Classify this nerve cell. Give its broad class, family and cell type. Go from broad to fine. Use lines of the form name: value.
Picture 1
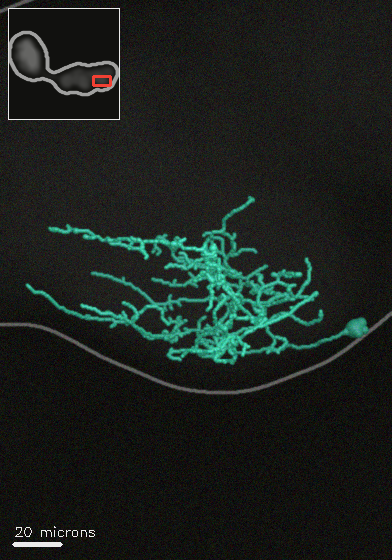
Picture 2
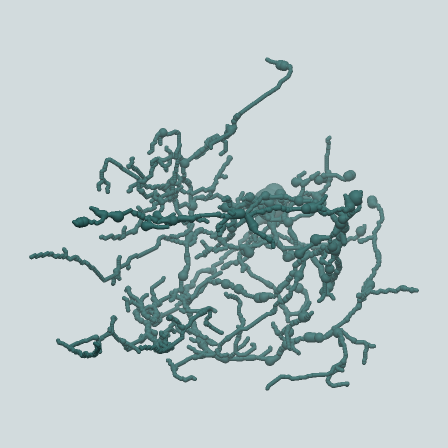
broad class: nerve-cord intrinsic neuron
family: hemilineage 13B
cell type: IN13B029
